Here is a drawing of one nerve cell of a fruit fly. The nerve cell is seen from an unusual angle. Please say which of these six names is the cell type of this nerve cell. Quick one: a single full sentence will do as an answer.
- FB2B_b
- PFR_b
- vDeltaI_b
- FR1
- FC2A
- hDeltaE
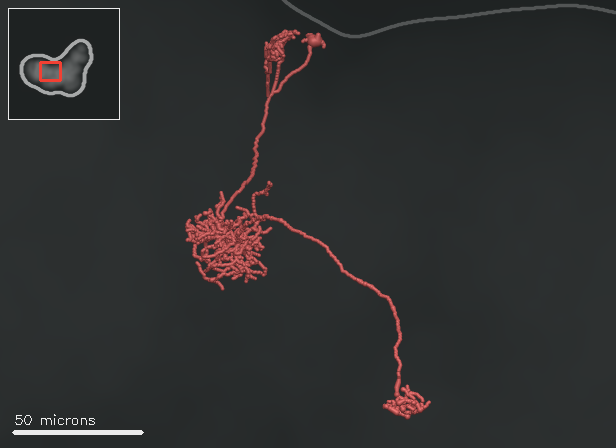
The nerve cell belongs to cell type PFR_b.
